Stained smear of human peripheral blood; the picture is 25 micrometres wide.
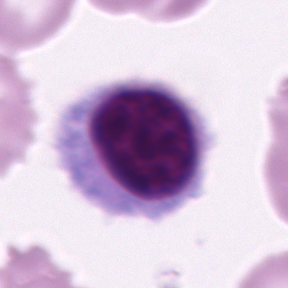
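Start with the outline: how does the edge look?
Roughly round, with a finely irregular, frayed edge.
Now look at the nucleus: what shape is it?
Oval, with no indentation or lobes, and the chromatin is dark purple and coarsely clumped.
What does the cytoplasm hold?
No distinct granules.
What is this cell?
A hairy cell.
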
